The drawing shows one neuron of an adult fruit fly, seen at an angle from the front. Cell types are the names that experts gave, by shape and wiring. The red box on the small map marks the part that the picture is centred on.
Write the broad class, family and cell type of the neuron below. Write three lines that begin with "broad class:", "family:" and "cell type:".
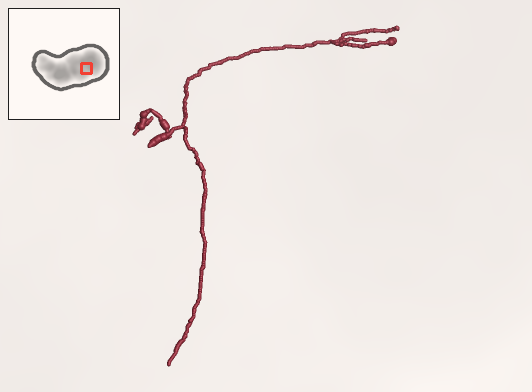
broad class: sensory neuron entering the brain
family: class olfactory
cell type: ORN_DM3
